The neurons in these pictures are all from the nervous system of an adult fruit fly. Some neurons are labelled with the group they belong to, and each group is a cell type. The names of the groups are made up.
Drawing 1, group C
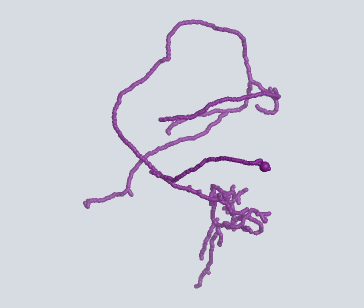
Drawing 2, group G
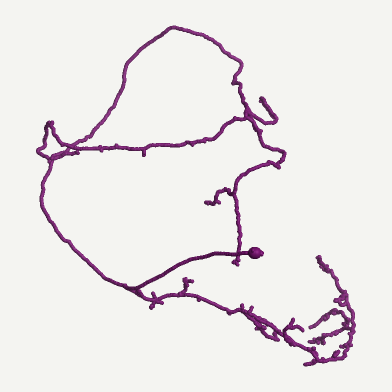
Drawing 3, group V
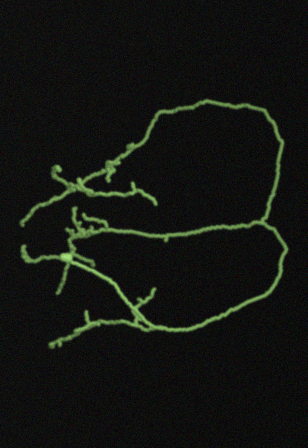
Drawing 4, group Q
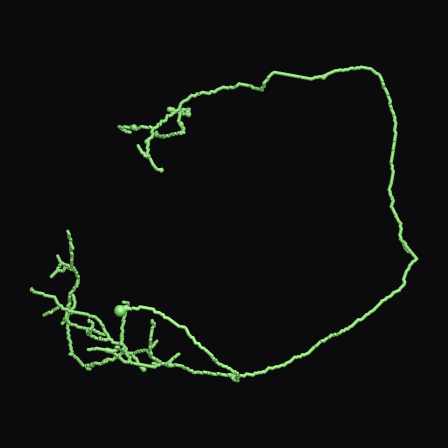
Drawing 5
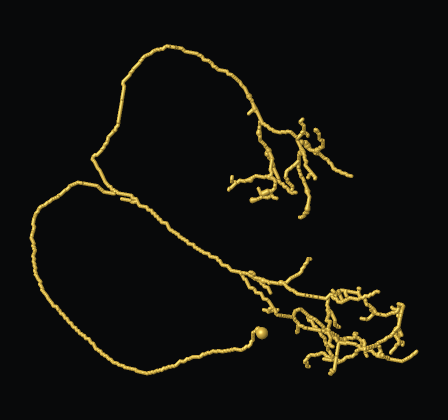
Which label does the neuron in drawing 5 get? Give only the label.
group V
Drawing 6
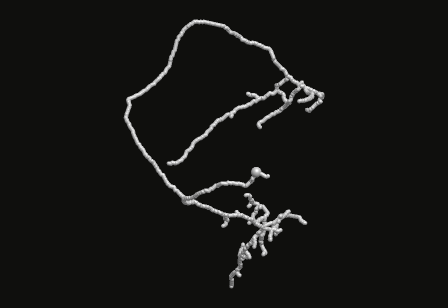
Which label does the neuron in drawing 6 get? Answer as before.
group C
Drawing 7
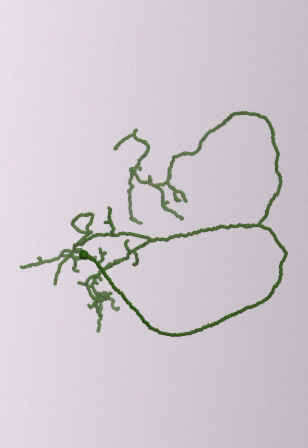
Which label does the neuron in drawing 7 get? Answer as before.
group V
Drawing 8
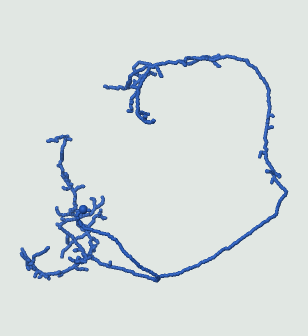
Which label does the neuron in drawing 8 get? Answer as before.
group Q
